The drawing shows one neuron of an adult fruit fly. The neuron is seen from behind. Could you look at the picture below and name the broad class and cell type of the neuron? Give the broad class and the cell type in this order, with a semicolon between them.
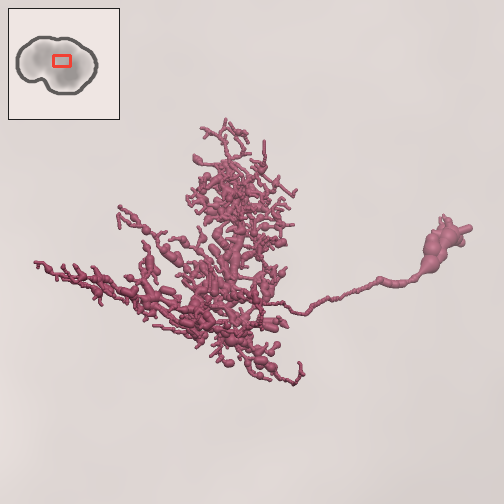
central-brain intrinsic neuron; LAL112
